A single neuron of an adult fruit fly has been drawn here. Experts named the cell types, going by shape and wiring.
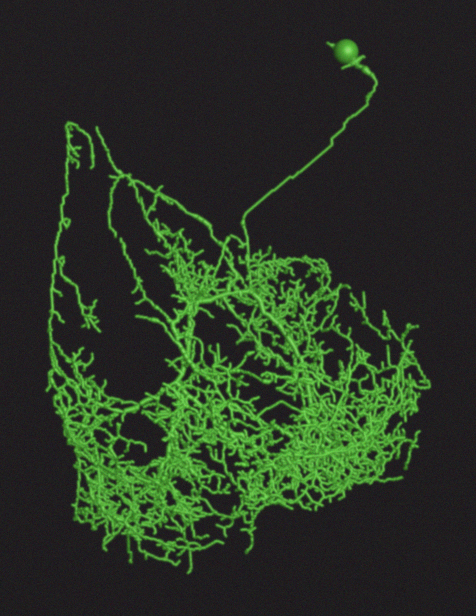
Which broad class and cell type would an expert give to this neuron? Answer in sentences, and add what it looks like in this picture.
It is a central-brain intrinsic neuron. It is of cell type AVLP500. Its cell body lies at the upper right of the picture. The picture shows more than a hundred branch ends.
